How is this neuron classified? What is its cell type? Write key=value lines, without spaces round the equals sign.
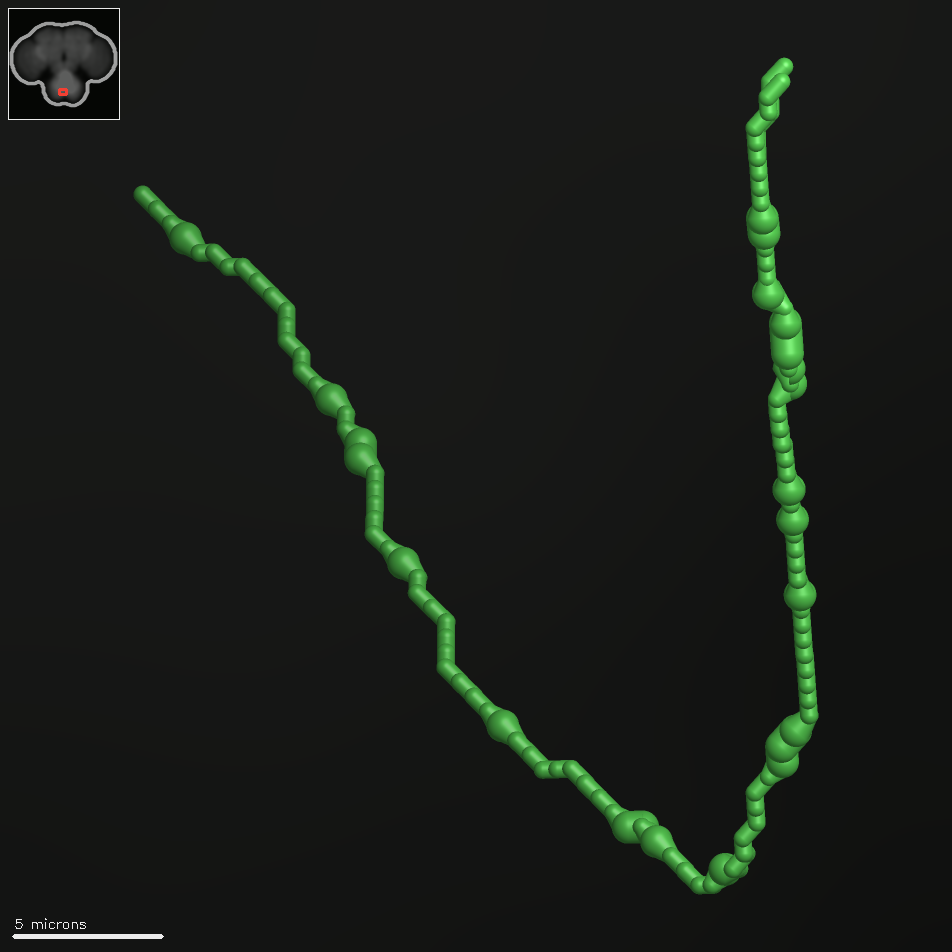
cell_type=LgLG1a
